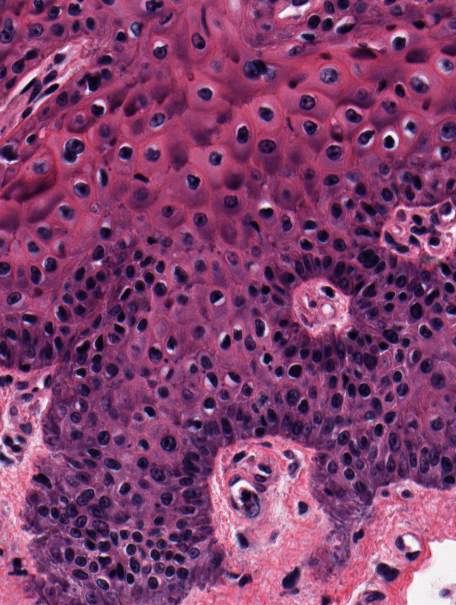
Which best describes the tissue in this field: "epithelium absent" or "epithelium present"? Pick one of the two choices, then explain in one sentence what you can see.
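Epithelium present. Cells in the upper part of the epithelium are larger and have abundant pink cytoplasm.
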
